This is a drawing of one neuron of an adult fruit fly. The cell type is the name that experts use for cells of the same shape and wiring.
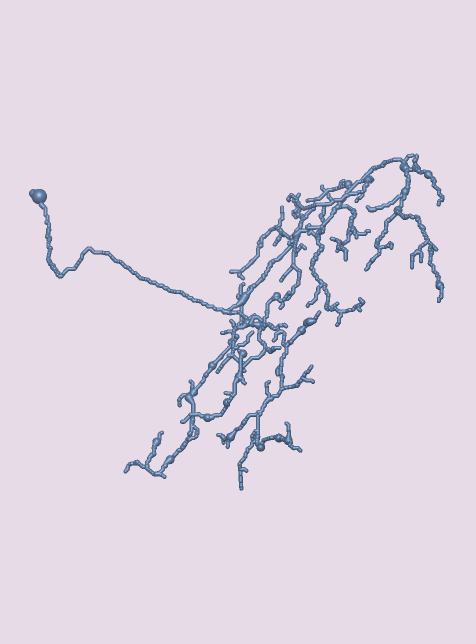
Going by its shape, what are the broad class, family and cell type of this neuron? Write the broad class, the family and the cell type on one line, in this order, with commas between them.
optic-lobe intrinsic neuron, Cm, Cm16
